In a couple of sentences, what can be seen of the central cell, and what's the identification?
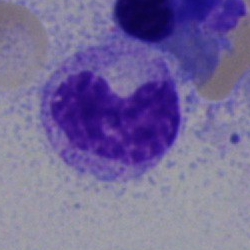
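Kidney-shaped, with its indentation facing the top of the picture, the nucleus has dark purple, clumped chromatin and paler patches between the clumps. A moderate rim of pale lilac cytoplasm surrounds it. Fine, faint granules lie within this cytoplasm. This cell is a band neutrophil.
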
